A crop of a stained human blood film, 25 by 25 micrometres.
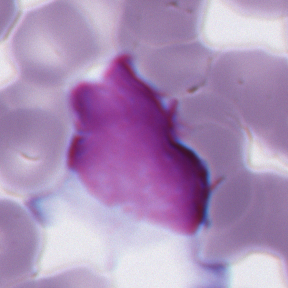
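Typical lymphocyte, the central cell, with an irregular, angular outline and notched edges. The whole stained mass is a deep magenta-purple, and the chromatin looks fairly even, without coarse dark clumps. Along the right border you'll spot short fine projections sticking out.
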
